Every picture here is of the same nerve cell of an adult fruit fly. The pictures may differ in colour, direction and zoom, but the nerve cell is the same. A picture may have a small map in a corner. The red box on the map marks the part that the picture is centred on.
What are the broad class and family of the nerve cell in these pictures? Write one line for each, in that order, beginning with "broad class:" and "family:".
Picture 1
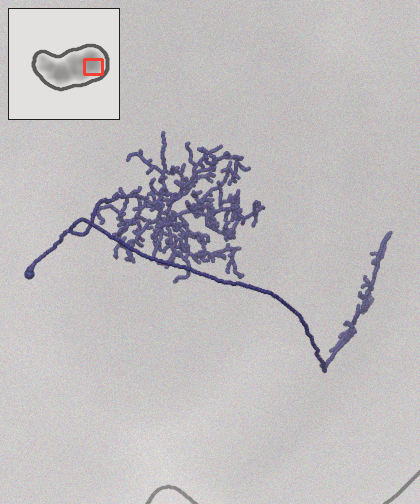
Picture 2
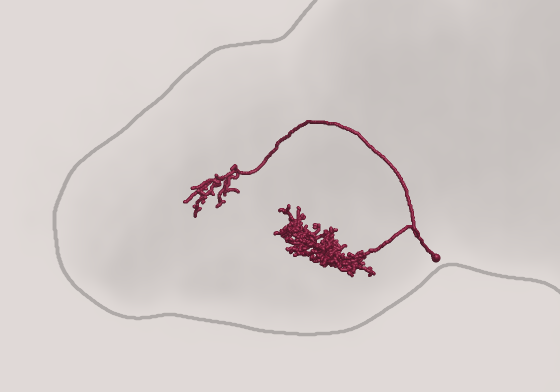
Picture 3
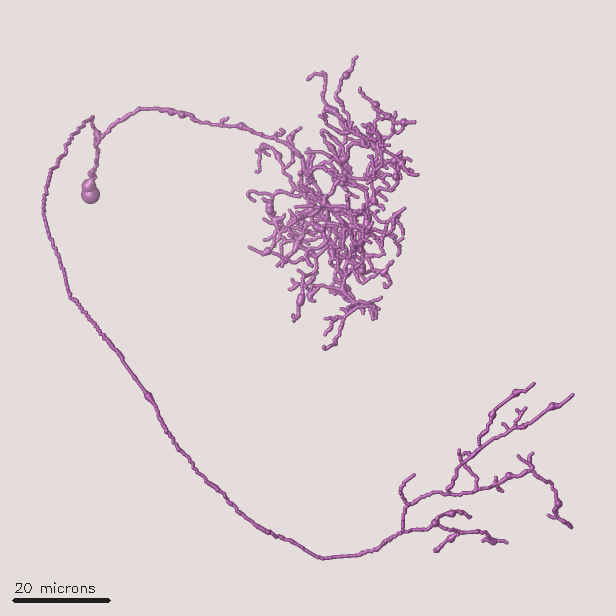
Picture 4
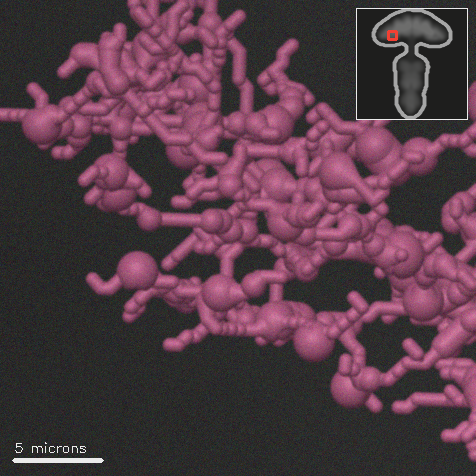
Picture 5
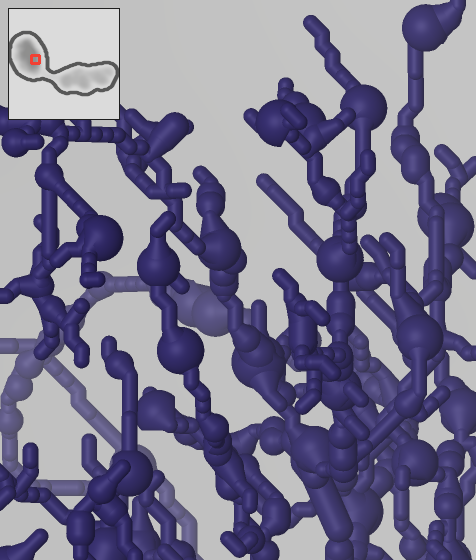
broad class: optic-lobe intrinsic neuron
family: MeLo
